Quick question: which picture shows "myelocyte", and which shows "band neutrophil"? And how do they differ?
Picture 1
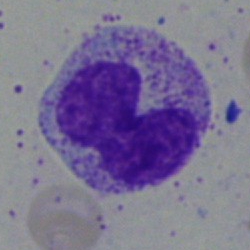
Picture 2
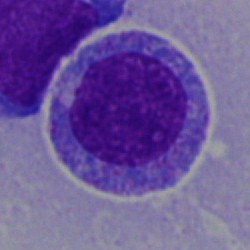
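Band neutrophil in picture 1; myelocyte in picture 2. Nucleus: kidney-shaped with a deep notch on the upper right in the band neutrophil; roughly central in the myelocyte, which is round with a smooth, unbroken outline. Nucleoli: none visible in the band neutrophil. Chromatin: dark purple, mottled and speckled in the myelocyte.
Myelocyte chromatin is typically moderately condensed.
Cytoplasm: a moderate rim in both; pale greyish-blue without vacuoles in the band neutrophil, bluish-lilac and surrounding the nucleus on all sides in the myelocyte.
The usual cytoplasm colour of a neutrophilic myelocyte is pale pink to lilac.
Neighbours: a pale red cell just below and left of the band neutrophil, not touching it; a darker purple cell touching the myelocyte at the upper left.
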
